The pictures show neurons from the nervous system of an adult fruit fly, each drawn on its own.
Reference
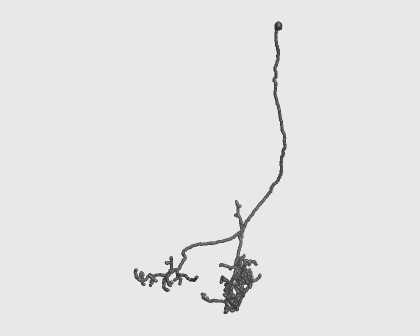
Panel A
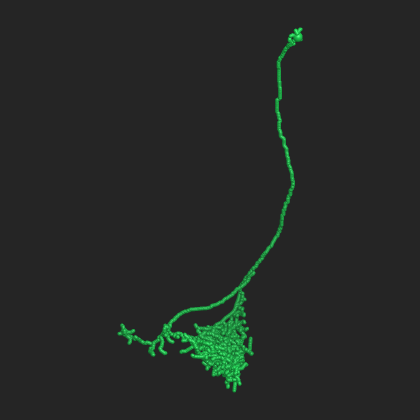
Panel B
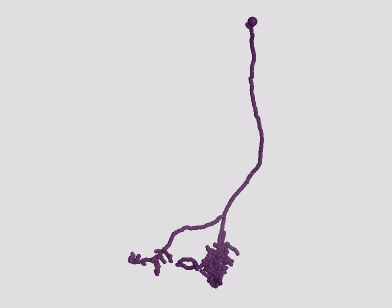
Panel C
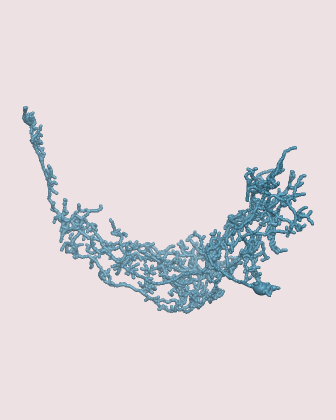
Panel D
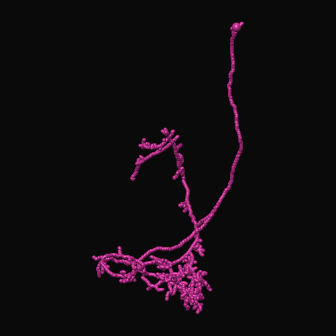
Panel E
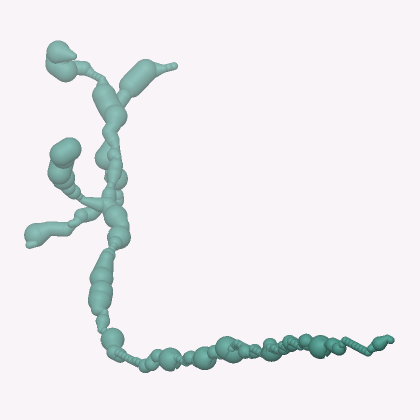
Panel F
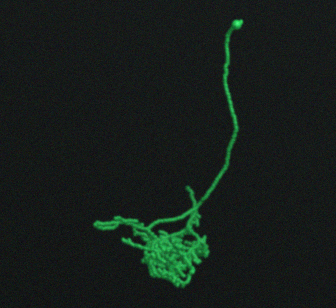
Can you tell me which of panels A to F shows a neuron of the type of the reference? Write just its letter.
B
